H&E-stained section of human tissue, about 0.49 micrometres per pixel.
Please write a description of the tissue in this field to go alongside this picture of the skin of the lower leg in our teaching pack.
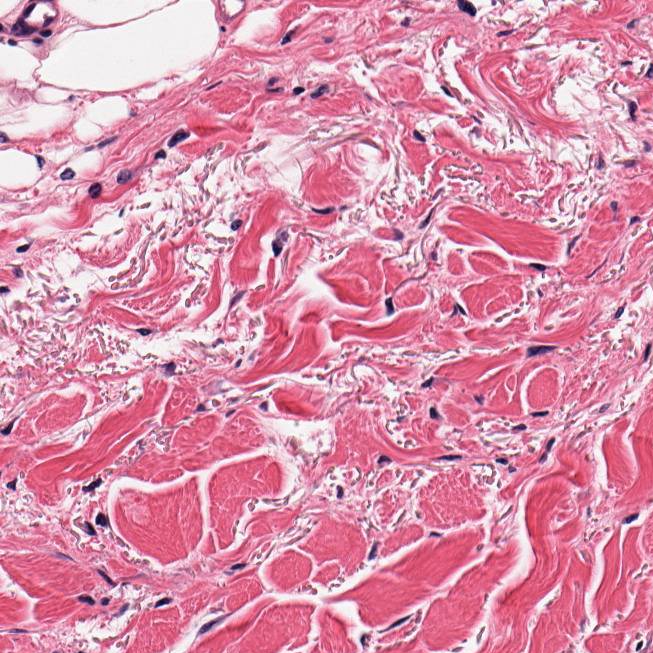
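Notice the bundles: some are cut lengthwise, some across, and the lower half shows many rounded cross-cut profiles. Between the dense bundles, a looser zone of fine, pale, wispy fibres crosses the upper middle. A few empty-looking adipocytes lie at top left; no epithelium appears anywhere.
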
